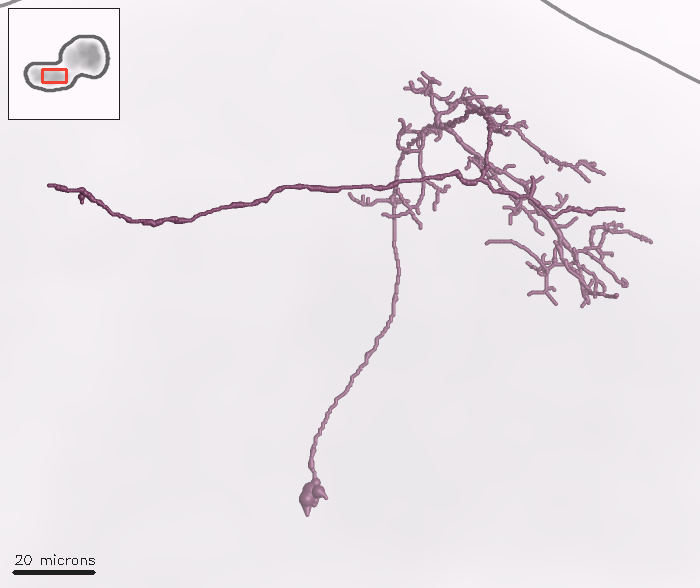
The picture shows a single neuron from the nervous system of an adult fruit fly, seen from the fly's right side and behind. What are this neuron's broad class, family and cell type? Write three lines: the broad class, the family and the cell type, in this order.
nerve-cord intrinsic neuron
hemilineage 06A
IN06A059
